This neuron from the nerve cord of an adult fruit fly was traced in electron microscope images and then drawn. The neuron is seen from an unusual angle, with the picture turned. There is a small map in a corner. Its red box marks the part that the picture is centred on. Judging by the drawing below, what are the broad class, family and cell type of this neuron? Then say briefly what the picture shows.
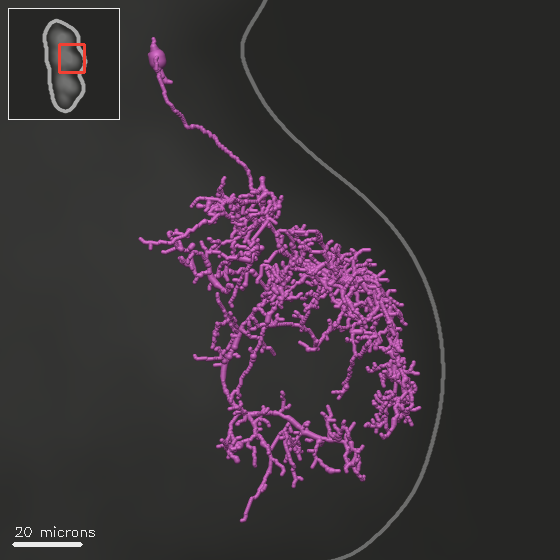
Its broad class is nerve-cord intrinsic neuron. Its family is hemilineage 14A. It is of cell type IN14A010. By the scale bar it is about 150 microns tall in this view. More than a hundred branch ends can be seen.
